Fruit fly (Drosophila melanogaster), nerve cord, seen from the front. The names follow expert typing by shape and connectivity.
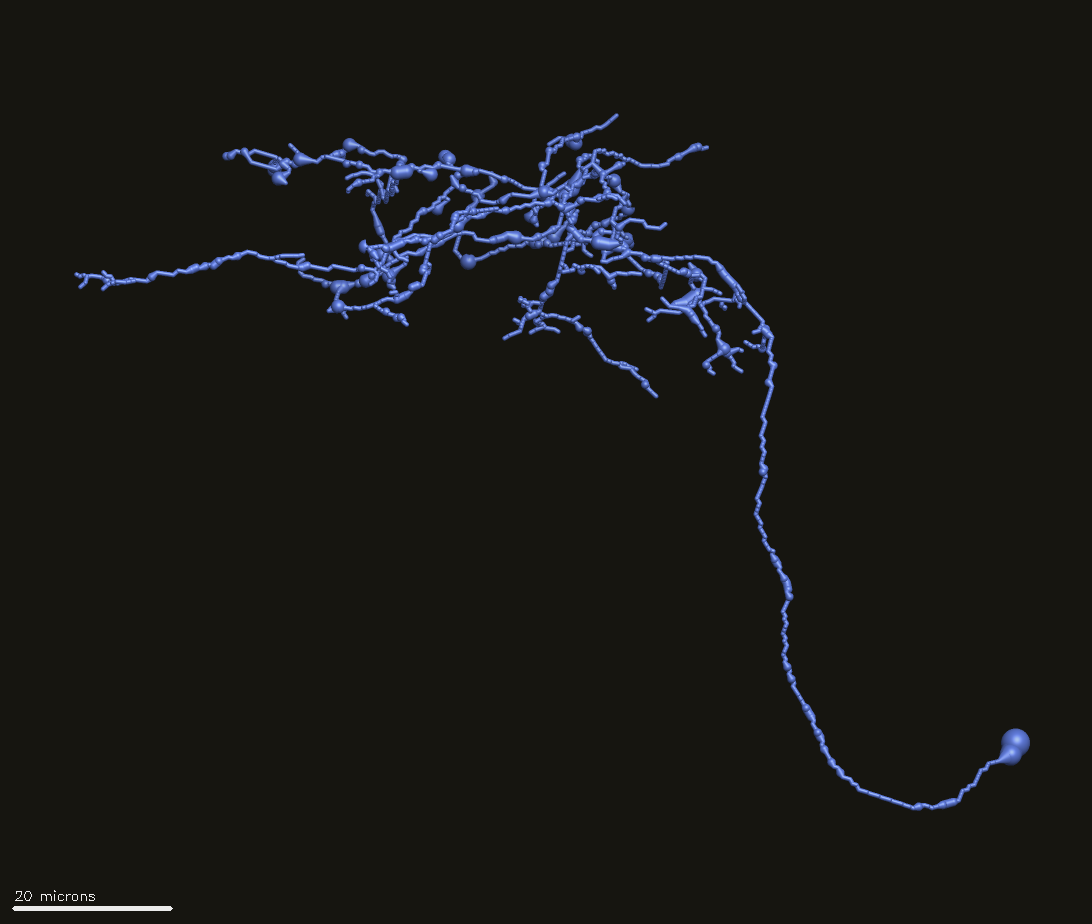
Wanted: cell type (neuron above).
IN03B089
